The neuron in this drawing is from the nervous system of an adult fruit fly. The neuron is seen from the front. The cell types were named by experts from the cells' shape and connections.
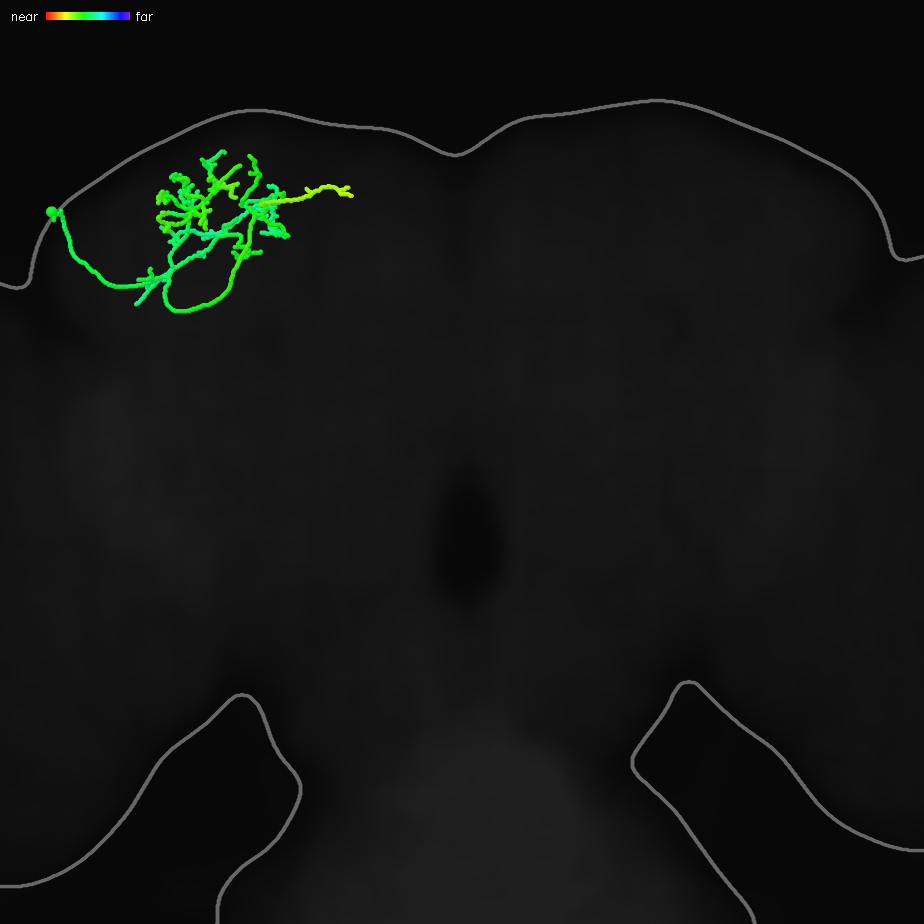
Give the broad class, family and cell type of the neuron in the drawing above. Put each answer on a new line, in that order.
central-brain intrinsic neuron
hemilineage SLPal1
CB3506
